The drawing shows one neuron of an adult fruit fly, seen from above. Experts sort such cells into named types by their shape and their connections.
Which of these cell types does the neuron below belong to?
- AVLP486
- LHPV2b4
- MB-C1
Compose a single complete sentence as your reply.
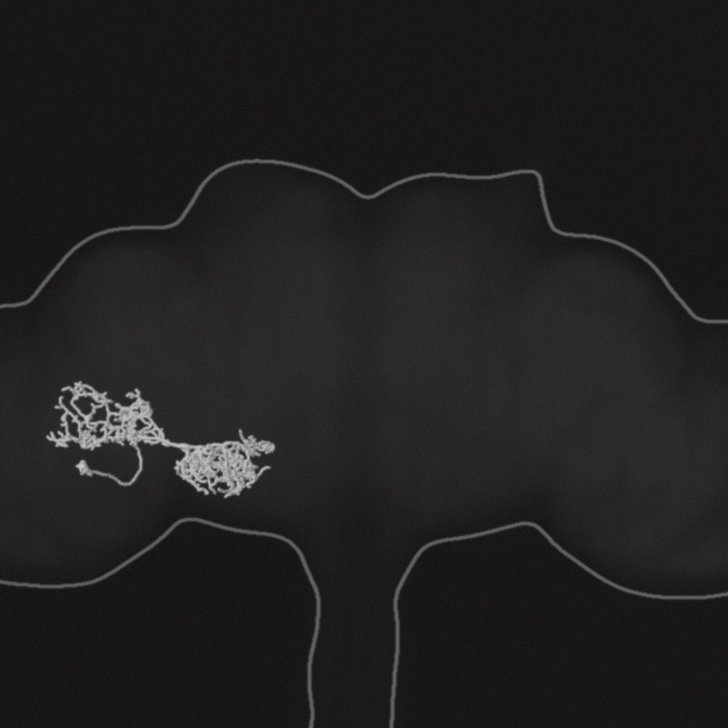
This neuron is categorized as cell type MB-C1.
